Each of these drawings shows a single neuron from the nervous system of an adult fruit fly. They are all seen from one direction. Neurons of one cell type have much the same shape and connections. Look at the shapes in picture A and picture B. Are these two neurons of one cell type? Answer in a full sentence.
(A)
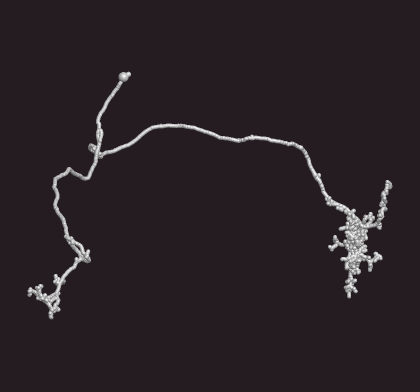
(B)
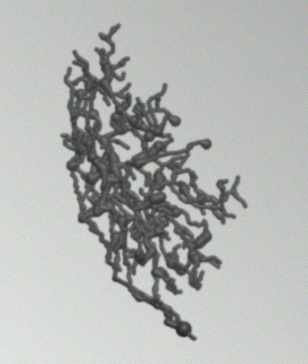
They are of different cell types.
